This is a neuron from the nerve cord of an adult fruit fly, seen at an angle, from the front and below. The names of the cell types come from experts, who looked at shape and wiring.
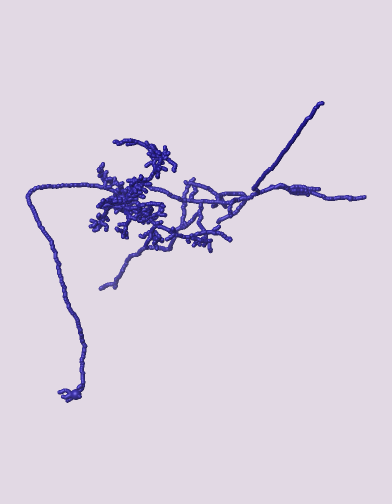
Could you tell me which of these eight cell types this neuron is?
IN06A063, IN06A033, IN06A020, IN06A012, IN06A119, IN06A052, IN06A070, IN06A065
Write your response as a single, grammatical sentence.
The cell type carried by this neuron is IN06A065.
